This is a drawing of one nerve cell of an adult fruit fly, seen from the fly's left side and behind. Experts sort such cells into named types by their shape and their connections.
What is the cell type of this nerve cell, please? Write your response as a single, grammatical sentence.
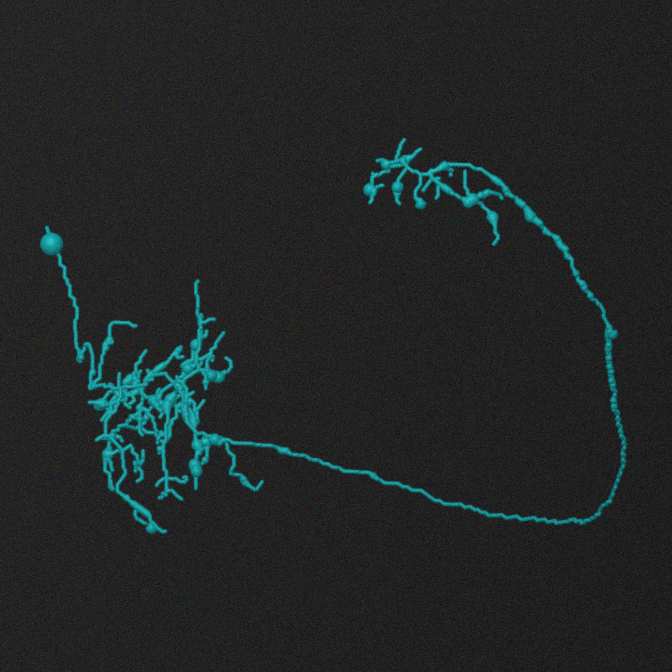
This nerve cell belongs to the cell type Tm37.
